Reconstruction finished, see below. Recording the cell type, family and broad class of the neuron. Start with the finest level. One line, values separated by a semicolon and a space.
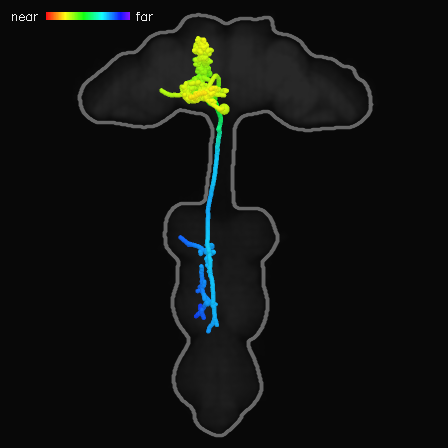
DNpe016; hemilineage PSp2; descending neuron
